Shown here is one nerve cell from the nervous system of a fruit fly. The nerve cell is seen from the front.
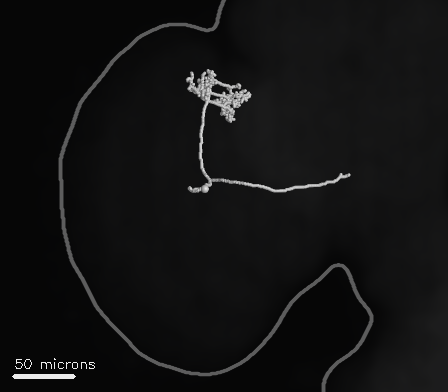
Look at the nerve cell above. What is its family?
TmY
